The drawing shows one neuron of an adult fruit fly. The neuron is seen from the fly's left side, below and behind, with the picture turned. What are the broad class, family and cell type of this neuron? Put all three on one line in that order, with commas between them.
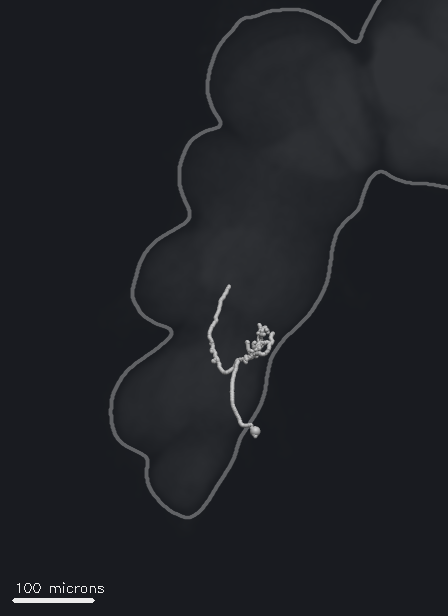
nerve-cord intrinsic neuron, hemilineage 07B, IN07B096_d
